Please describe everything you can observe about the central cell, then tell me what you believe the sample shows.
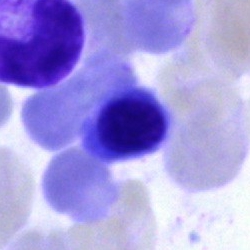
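A smooth, rounded outline encloses the cell. No nucleolus can be made out in its nucleus. The cytoplasm forms only a narrow rim, widest on the left side, and no granules are seen in it. It is an erythroblast.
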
